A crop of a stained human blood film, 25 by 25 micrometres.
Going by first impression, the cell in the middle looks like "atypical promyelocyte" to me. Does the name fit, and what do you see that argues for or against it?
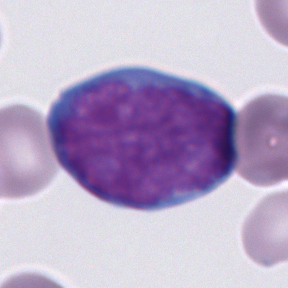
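Outline: smooth and oval, about 17 by 13 micrometres, wider from side to side than from top to bottom, with no projections or hair-like extensions. Nucleus size: about 16 by 11 micrometres, filling about 80% of the cell's area, so the nucleus-to-cytoplasm ratio is high.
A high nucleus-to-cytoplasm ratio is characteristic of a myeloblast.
This feature goes with myeloblast. Nuclear outline: a regular oval without indentation or lobes.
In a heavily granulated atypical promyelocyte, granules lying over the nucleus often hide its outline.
An outline that can be traced as a regular oval therefore goes against atypical promyelocyte. Cytoplasm: a thin rim of deep blue, broadest along the upper edge, with no vacuoles. Verdict: atypical promyelocyte does not fit; the cell is a myeloblast.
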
